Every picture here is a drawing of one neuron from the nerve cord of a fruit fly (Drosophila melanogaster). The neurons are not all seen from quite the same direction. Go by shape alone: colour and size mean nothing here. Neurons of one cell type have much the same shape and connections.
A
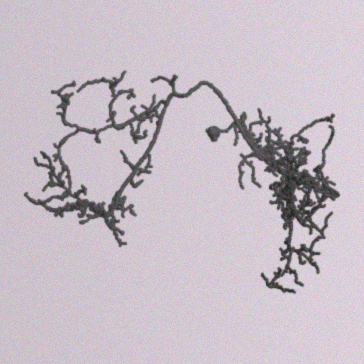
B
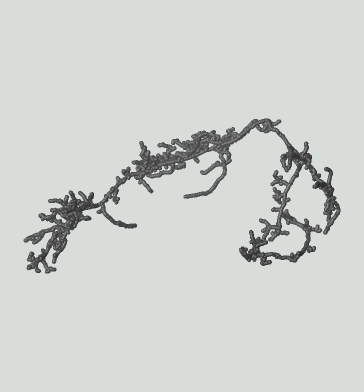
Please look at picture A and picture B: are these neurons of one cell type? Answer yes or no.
yes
